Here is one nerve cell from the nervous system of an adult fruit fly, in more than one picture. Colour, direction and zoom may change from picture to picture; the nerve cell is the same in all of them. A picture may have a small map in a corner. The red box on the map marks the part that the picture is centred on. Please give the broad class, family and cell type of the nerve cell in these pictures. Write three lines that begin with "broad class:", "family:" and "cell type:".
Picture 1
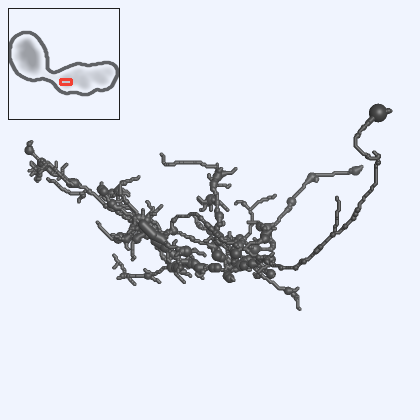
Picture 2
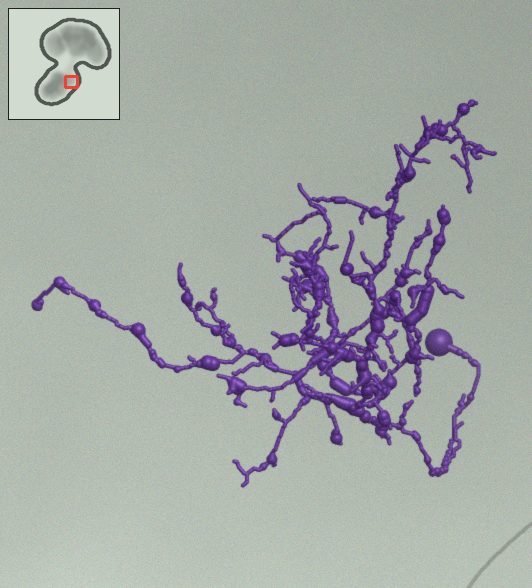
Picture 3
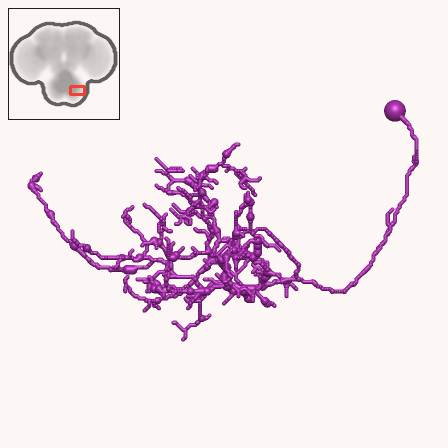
broad class: nerve-cord intrinsic neuron
family: hemilineage 20A.22A
cell type: IN20A.22A052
